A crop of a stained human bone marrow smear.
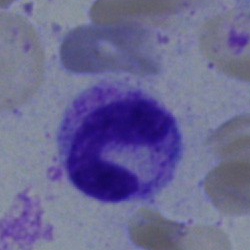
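Band neutrophil: notice how the nucleus bends into a single curved C shape, with its hollow opening towards the right. Around it, the cytoplasm is pale lilac, and if you look closely you can find fine purple granules within it.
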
